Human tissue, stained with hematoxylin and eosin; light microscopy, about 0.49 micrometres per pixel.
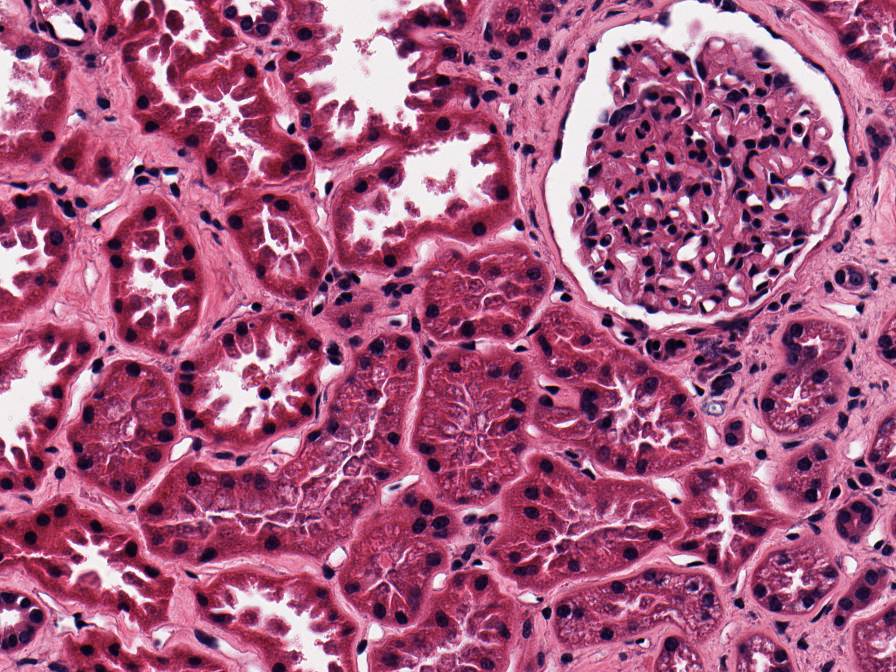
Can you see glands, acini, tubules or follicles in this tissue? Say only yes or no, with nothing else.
Yes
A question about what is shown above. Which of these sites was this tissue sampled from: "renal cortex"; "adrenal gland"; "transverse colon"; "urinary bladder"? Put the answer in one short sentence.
The site this tissue was sampled from is the renal cortex.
